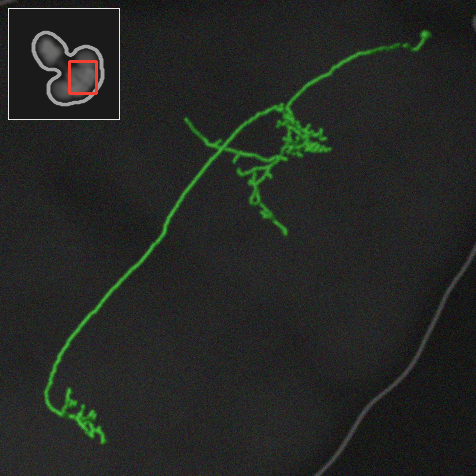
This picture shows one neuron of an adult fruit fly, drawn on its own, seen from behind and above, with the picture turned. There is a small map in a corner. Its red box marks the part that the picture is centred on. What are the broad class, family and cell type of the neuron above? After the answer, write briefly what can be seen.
Its broad class is central-brain intrinsic neuron. Its family is hemilineage VLPl2_posterior. Its cell type is CB1487. The cell body can be seen at the upper right of the picture. In this view it is about as wide as it is tall.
